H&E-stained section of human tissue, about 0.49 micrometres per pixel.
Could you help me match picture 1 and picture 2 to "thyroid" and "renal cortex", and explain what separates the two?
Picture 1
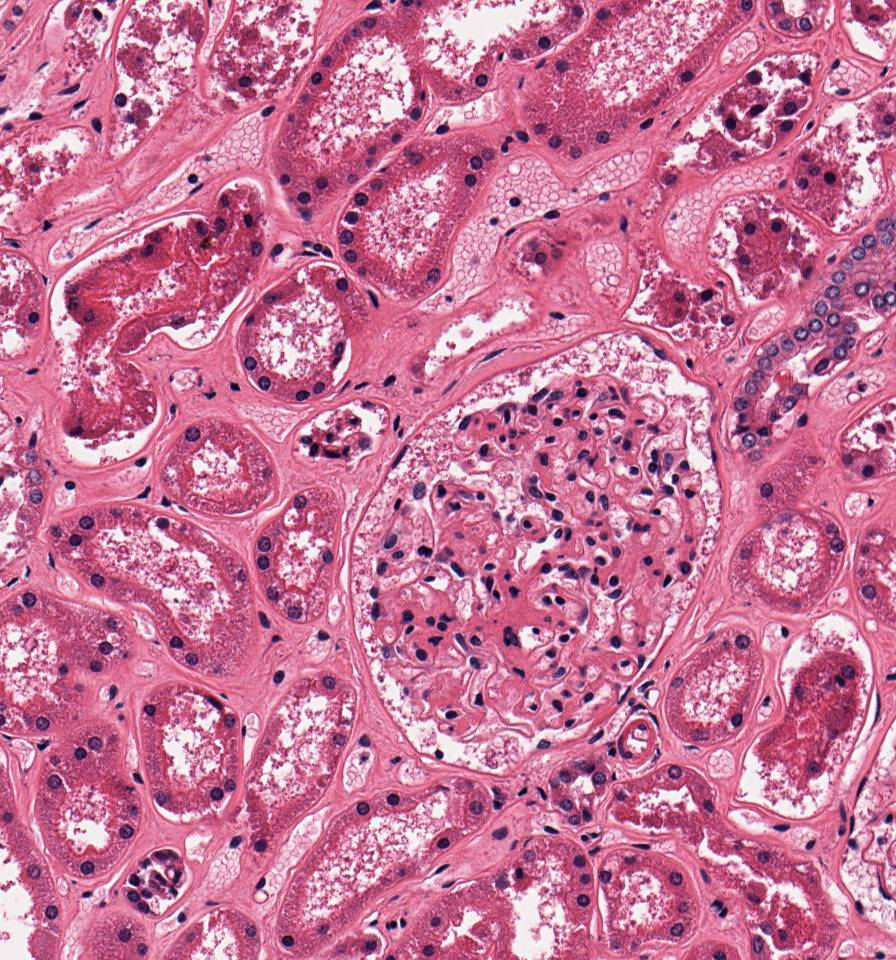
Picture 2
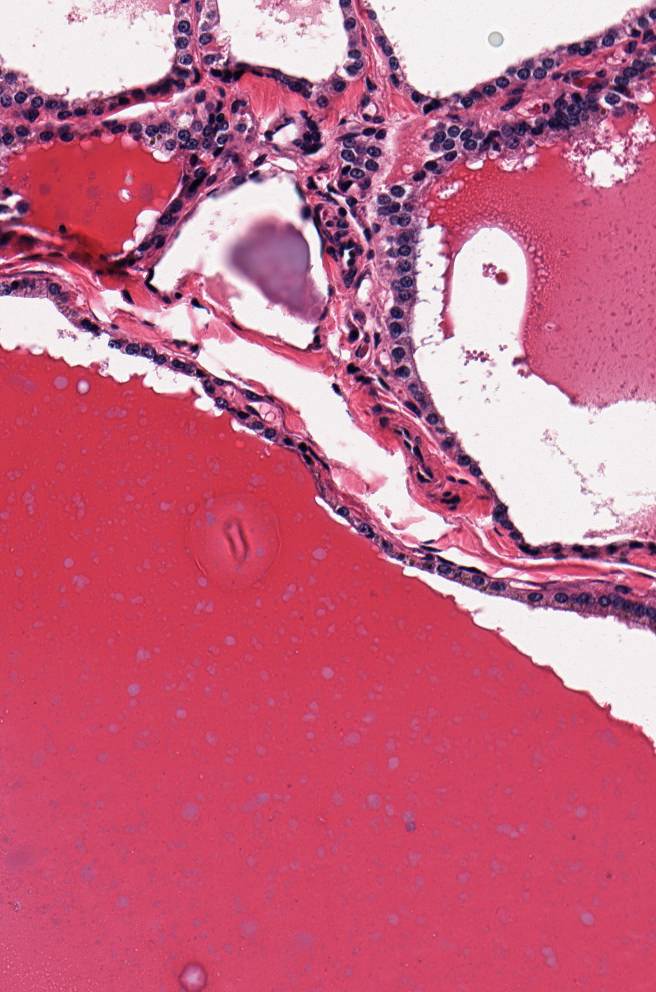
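Picture 1: renal cortex. Picture 2: thyroid. Picture 1: one glomerulus just right of centre, tubules on all sides. Many tubular lumina hold loose granular pink debris. Upper right edge: one tubule with crowded dark round nuclei and little cytoplasm, unlike the tubules around it. Small round vessel with thick pink wall at lower right edge of glomerulus. Picture 2: one very large colloid-filled follicle over most of lower left. Follicles lined by a single layer of low cuboidal to flattened epithelial cells; nuclei small, round, dark-staining. Colloid evenly deep pink, dotted with small pale round vacuoles.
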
